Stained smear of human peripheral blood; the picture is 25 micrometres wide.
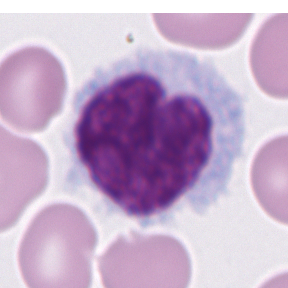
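Hairy cell, at the centre of a stained peripheral blood smear. First, a single notch indents the upper edge of the nucleus. Second, the chromatin is dark purple with scattered paler patches. Third, no nucleolus can be seen. Last, the outer edge of the cell is ragged and fuzzy.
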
